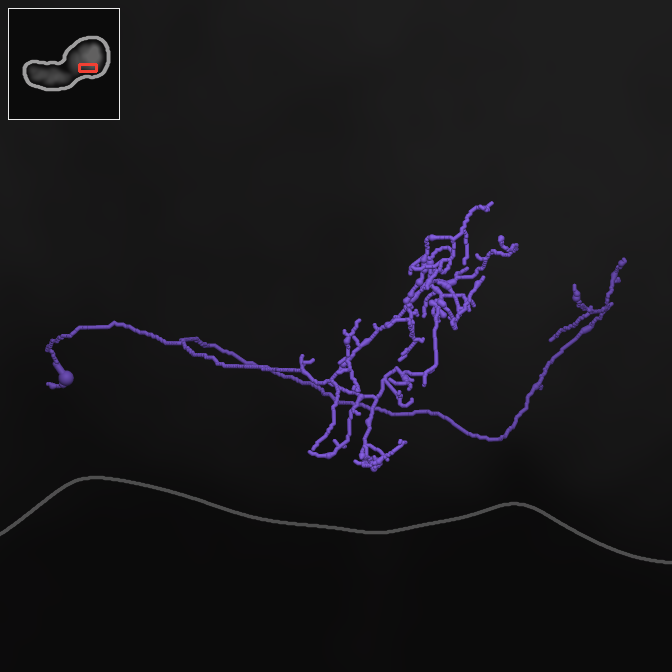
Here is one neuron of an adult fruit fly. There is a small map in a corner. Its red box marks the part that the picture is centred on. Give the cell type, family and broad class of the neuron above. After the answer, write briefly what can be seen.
Its cell type is GNG380. The family is hemilineage LB23. This is a central-brain intrinsic neuron. The cell body can be seen on the left of the picture. The picture shows dozens of branch ends.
